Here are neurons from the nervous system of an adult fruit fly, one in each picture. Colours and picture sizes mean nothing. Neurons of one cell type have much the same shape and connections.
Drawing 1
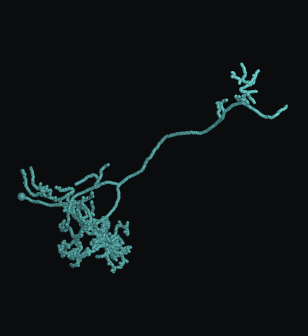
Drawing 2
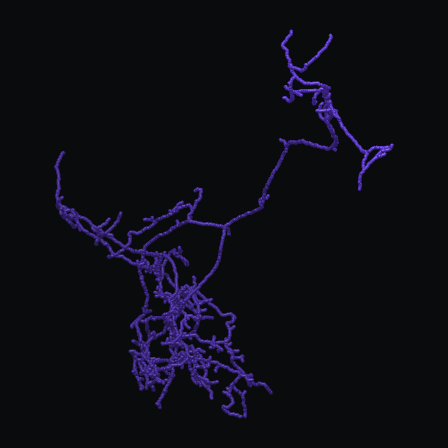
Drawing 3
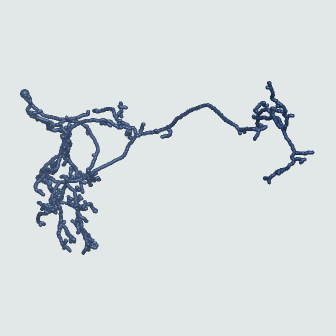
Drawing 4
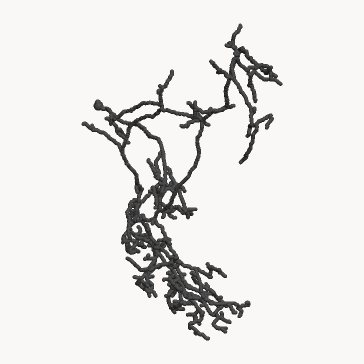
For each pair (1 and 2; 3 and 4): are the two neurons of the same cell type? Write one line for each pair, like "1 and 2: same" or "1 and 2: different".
1 and 2: same
3 and 4: different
